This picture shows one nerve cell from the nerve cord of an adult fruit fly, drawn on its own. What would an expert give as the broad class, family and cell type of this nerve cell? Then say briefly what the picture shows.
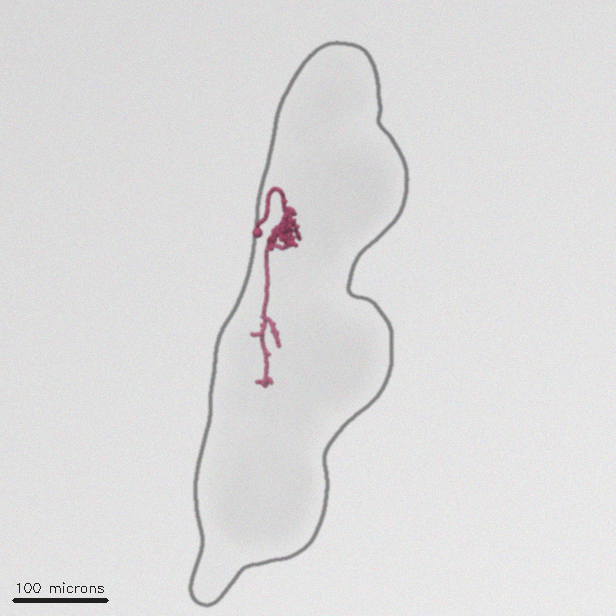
Its broad class is nerve-cord intrinsic neuron. The family is hemilineage 19B. Its cell type is IN19B091. By the scale bar it is about 200 microns tall in this view. In this view it is more than twice as tall as it is wide.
